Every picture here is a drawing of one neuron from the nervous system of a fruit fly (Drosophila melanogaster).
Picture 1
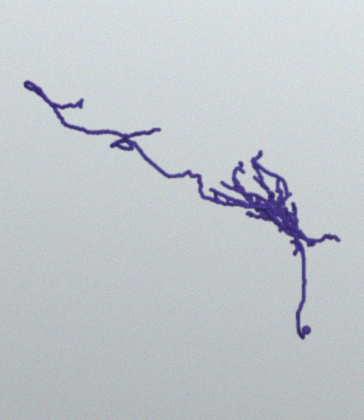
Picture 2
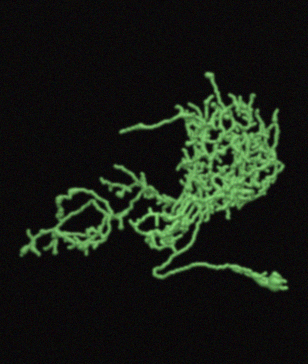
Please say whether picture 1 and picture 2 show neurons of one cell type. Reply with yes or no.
no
